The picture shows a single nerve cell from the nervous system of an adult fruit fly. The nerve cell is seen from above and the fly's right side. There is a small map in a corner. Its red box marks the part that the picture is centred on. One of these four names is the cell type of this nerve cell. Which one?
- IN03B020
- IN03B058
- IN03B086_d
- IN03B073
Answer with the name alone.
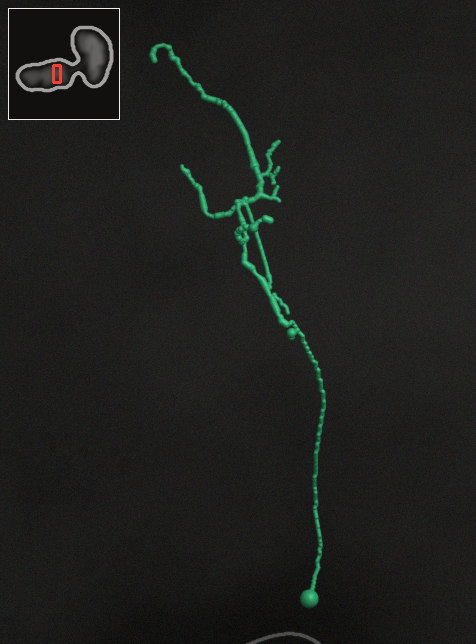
IN03B086_d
